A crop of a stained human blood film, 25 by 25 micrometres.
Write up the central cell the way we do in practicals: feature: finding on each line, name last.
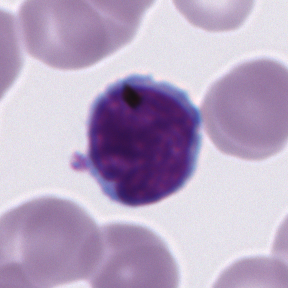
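Nucleus: about 10 micrometres across, filling about 80% of the cell's area
Chromatin: dense, dark purple, coarsely clumped
Cytoplasm: thin pale-blue rim, widest at the lower left
Top edge: small elongated black body against the nucleus
So: typical lymphocyte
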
